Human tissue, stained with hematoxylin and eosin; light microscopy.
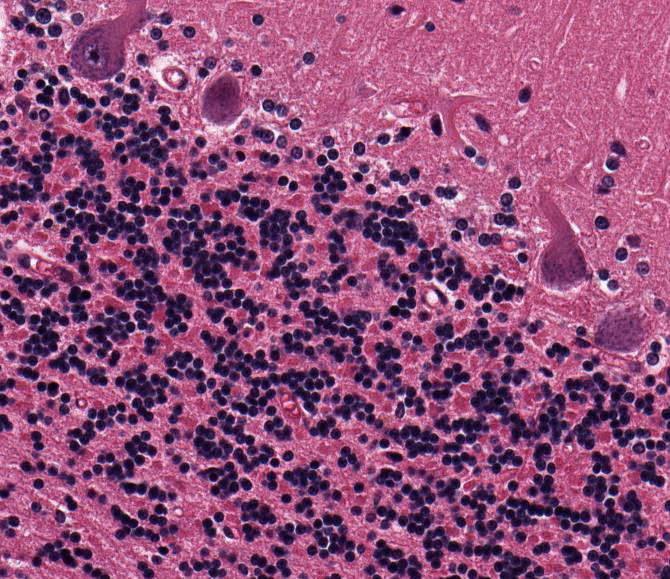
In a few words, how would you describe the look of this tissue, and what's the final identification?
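Large Purkinje cells: single, along the boundary between dense nuclear layer and pale layer. Dense layer: granule cells, small round uniformly dark nuclei, almost no visible cytoplasm. Nuclei clustered, separated by small pink cell-free islands. No epithelium or glands. Cerebellum.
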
